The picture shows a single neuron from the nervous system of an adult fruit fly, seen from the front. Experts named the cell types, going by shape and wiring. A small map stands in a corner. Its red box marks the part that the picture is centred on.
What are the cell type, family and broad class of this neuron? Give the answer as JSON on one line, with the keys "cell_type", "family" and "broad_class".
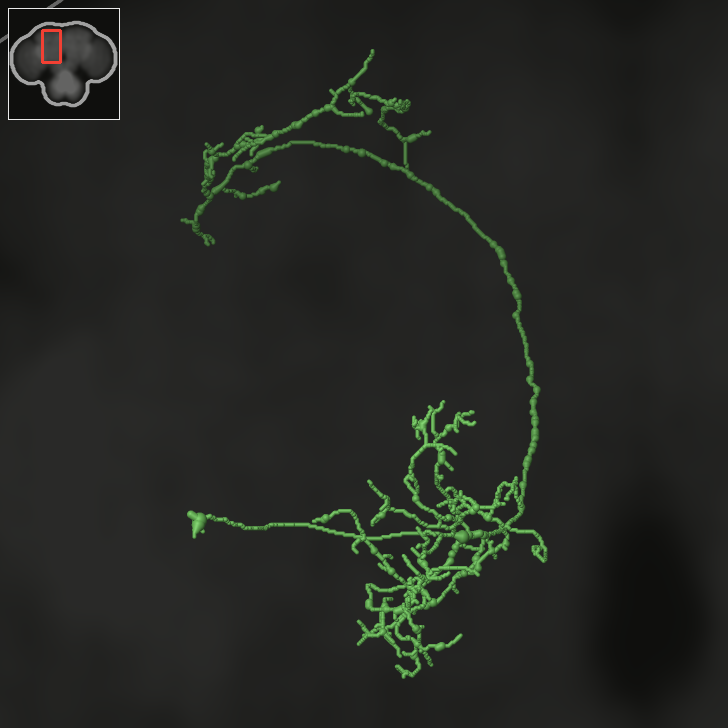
{"cell_type": "M_lPNm12", "family": "hemilineage ALl1_ventral", "broad_class": "central-brain intrinsic neuron"}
